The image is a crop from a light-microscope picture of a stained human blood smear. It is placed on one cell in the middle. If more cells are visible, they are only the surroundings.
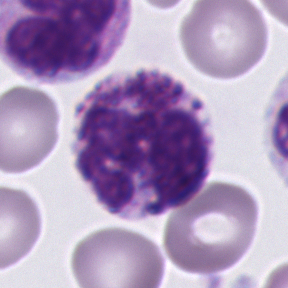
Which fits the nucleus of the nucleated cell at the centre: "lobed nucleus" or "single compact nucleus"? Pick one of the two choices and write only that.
Lobed nucleus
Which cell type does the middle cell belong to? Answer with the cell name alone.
basophil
